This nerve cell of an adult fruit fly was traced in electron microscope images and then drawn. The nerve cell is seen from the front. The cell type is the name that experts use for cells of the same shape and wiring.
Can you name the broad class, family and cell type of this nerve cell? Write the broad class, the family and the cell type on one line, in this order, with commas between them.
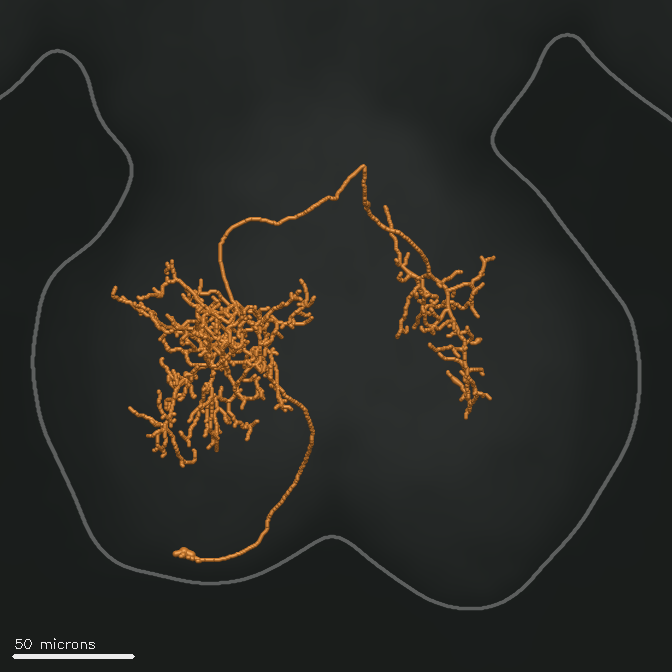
nerve-cord intrinsic neuron, hemilineage 06A, IN06A028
